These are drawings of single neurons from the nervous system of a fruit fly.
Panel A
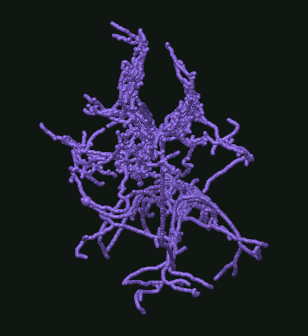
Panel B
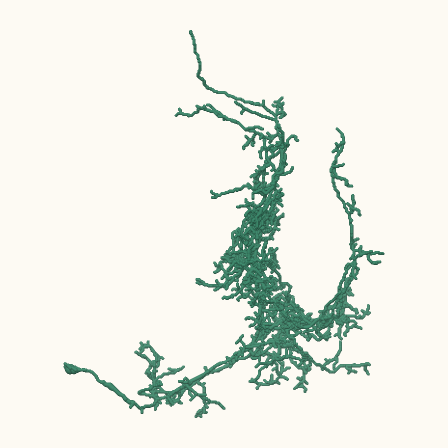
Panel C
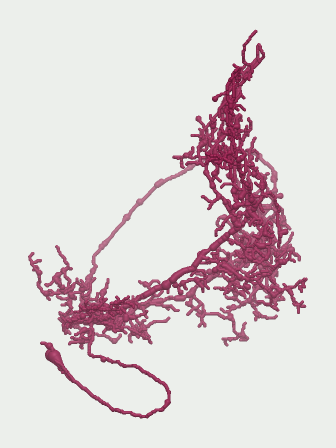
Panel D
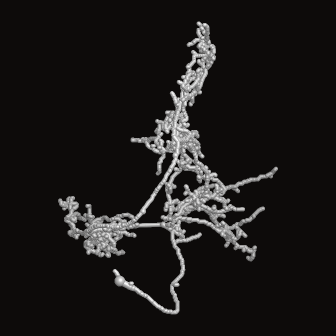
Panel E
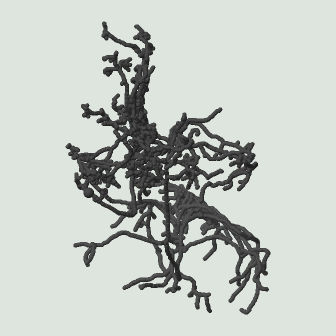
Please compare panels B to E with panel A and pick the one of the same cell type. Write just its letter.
E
